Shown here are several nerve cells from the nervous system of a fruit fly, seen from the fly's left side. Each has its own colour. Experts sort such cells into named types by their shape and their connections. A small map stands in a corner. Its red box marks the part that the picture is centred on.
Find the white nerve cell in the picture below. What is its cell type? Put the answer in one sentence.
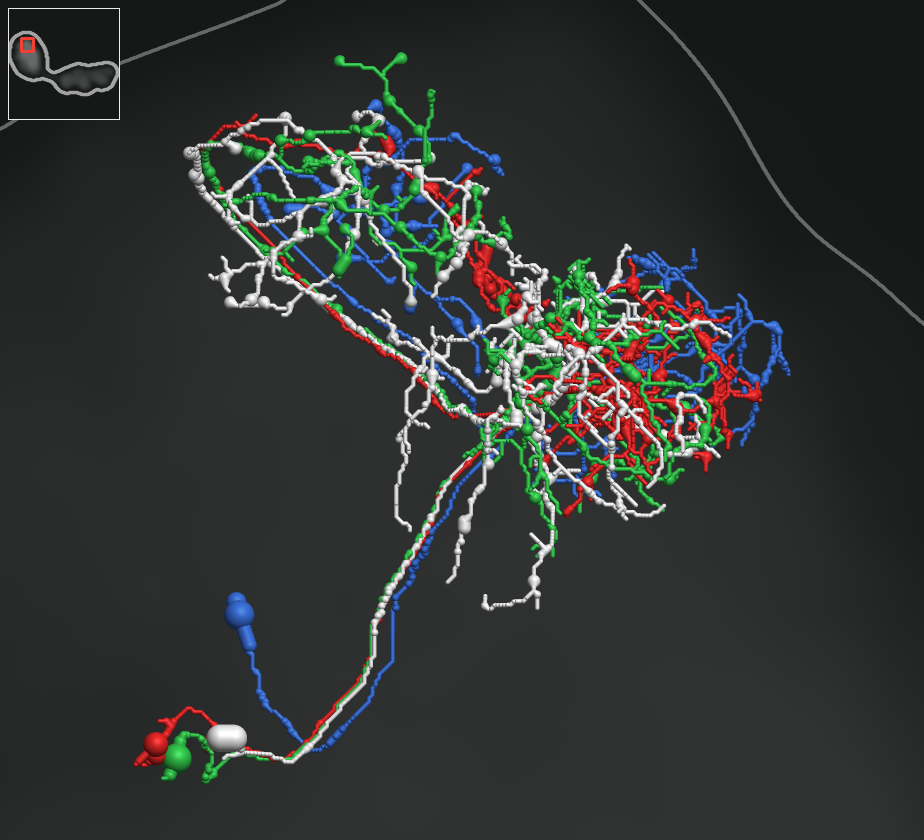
The cell type is CB1570.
